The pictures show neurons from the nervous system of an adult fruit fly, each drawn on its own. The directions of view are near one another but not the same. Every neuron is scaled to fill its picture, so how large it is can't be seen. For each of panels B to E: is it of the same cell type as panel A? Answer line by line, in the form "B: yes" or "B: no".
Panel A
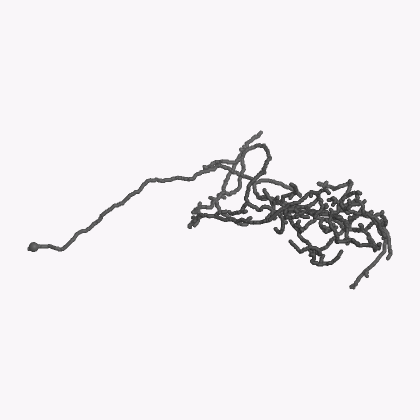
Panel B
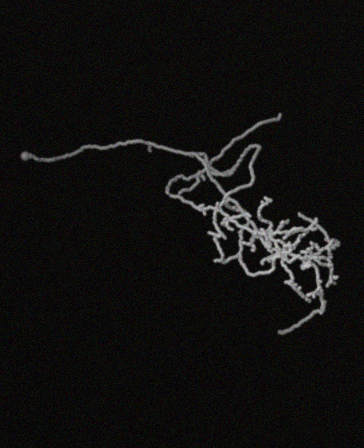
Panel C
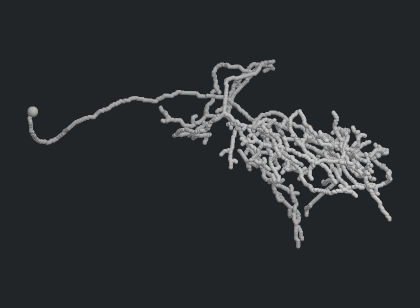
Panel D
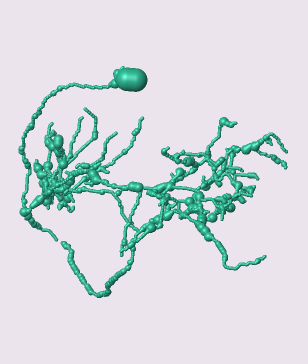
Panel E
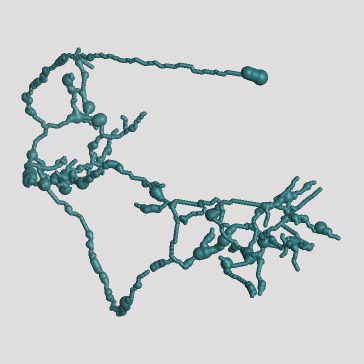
B: yes
C: yes
D: no
E: no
